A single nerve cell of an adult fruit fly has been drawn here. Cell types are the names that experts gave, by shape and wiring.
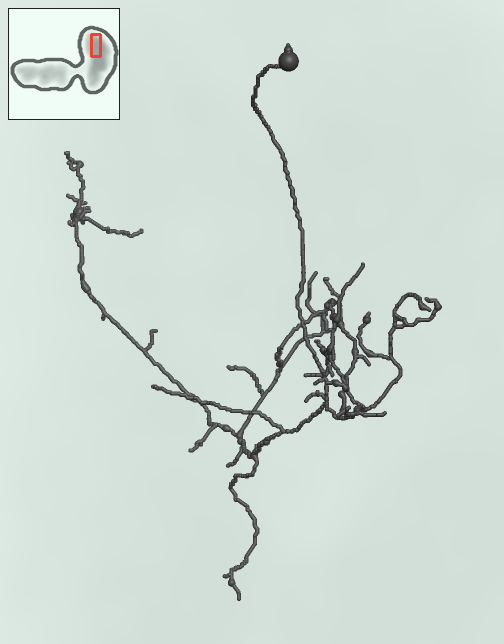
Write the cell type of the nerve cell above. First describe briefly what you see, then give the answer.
It is in the brain and does not reach the nerve cord. The cell body can be seen at the top of the picture. The picture shows dozens of branch ends. Its broad class is central-brain intrinsic neuron. Its cell type is SMP428_a.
